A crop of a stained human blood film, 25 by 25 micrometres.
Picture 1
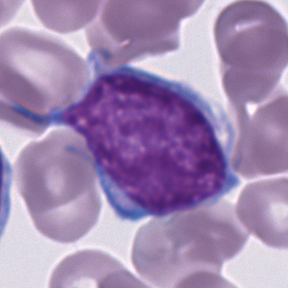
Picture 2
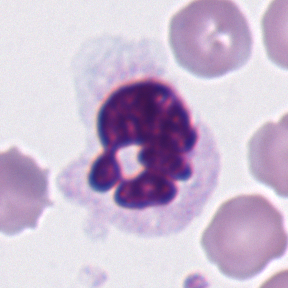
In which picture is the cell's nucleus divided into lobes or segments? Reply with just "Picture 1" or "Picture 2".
Picture 2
